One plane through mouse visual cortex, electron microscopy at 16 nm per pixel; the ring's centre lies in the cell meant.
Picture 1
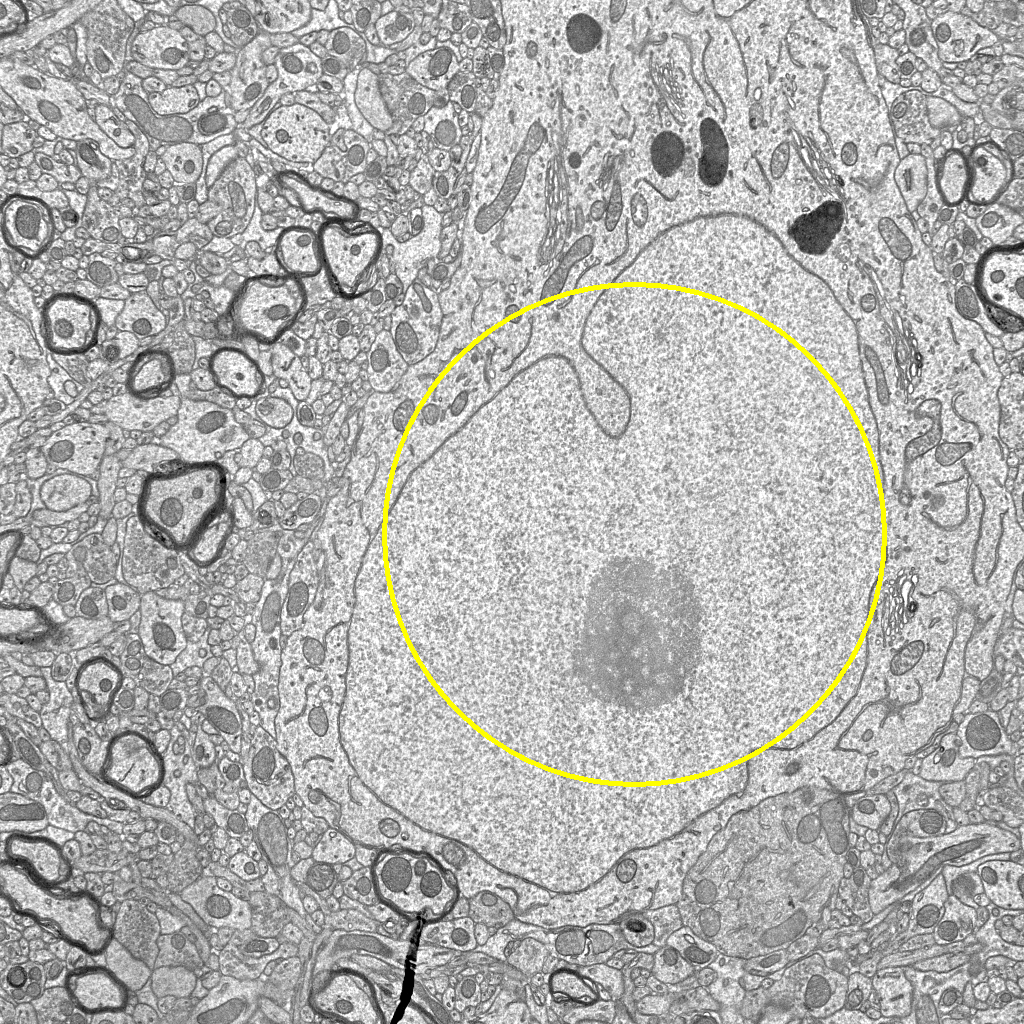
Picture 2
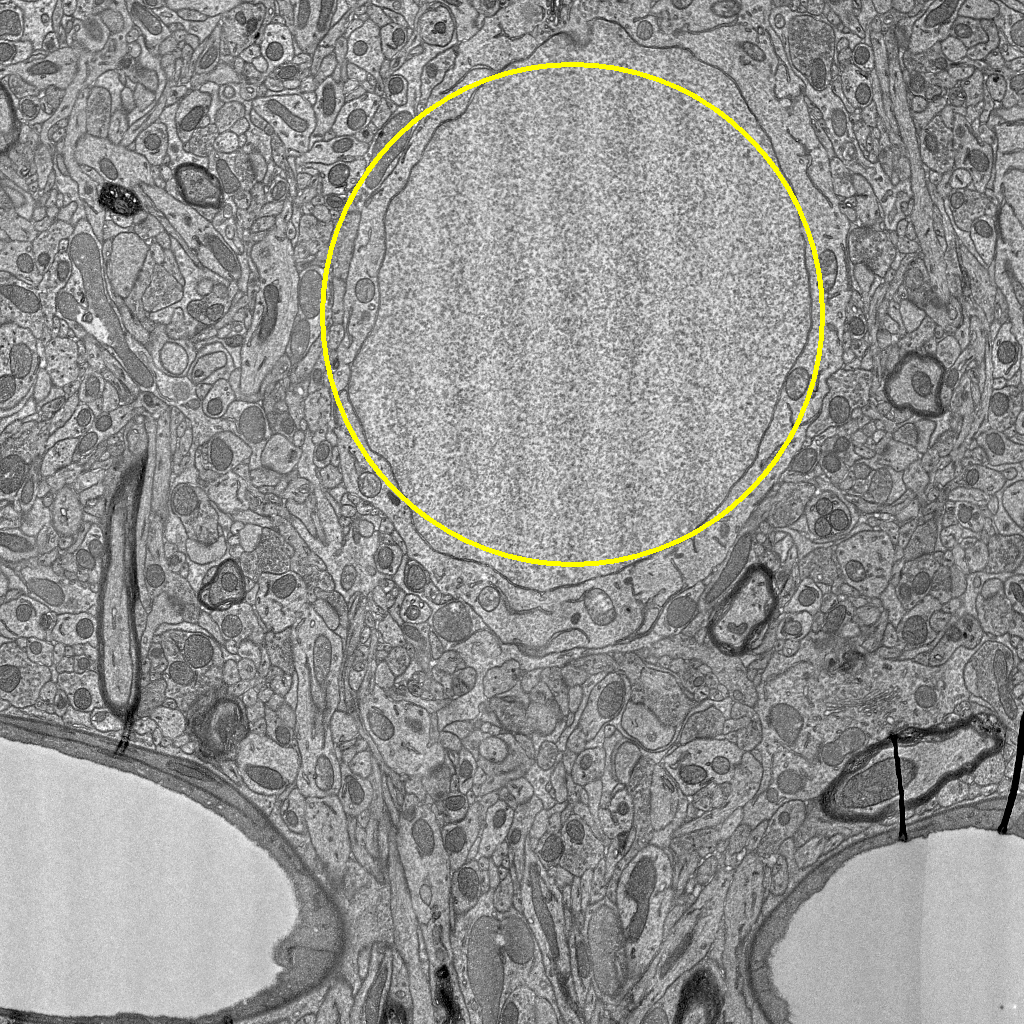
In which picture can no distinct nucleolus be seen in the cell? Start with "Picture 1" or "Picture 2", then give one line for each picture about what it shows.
Picture 2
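Picture 1: A single large dark nucleolus lies below the centre of the nucleus.
Picture 2: No nucleolus can be seen in the nucleus.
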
